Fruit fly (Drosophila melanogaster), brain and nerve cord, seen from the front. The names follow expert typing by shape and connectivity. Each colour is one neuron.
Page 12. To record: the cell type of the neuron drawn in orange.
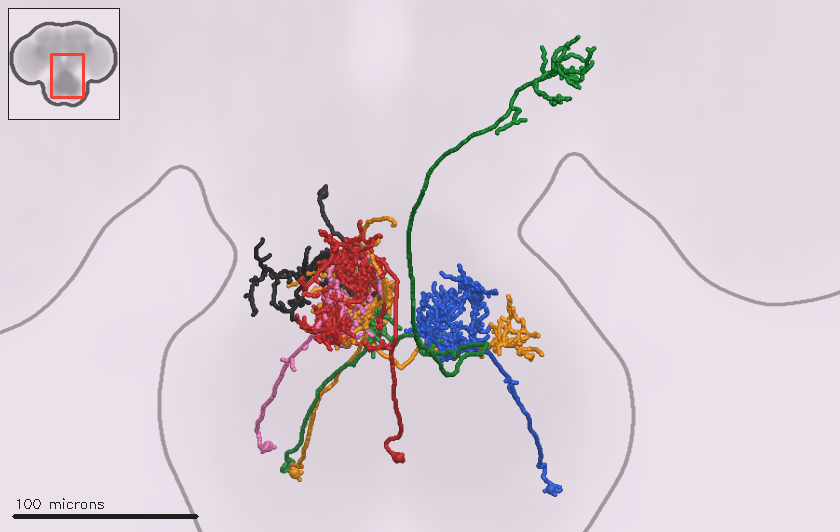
IN07B039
